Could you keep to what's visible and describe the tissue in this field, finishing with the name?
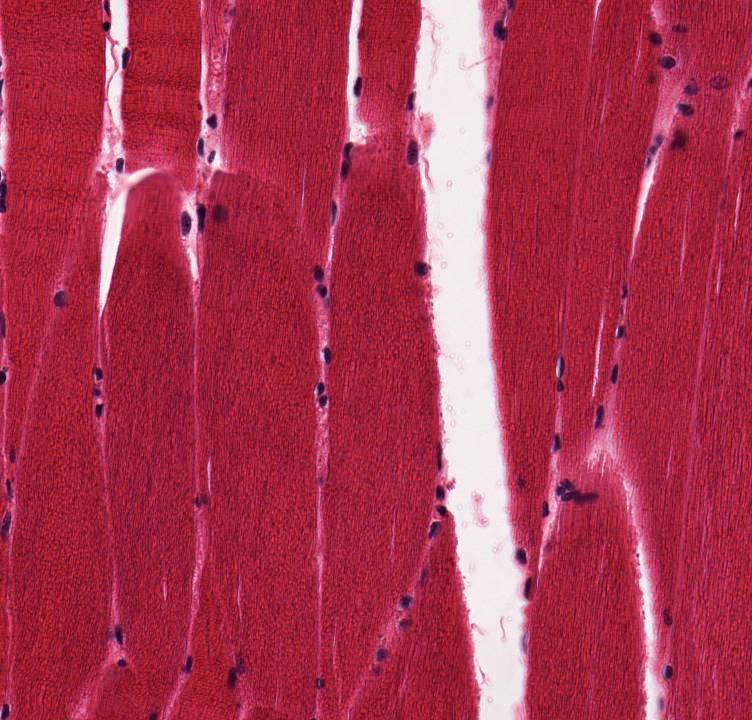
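Fibres lie side by side, neither branching nor joining one another. Nuclei are situated at the fibre edges, not centrally. They are dark purple flattened ovals, elongated along the fibre length. Fibre cytoplasm stains a deep, fairly uniform red. The tissue is skeletal muscle.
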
